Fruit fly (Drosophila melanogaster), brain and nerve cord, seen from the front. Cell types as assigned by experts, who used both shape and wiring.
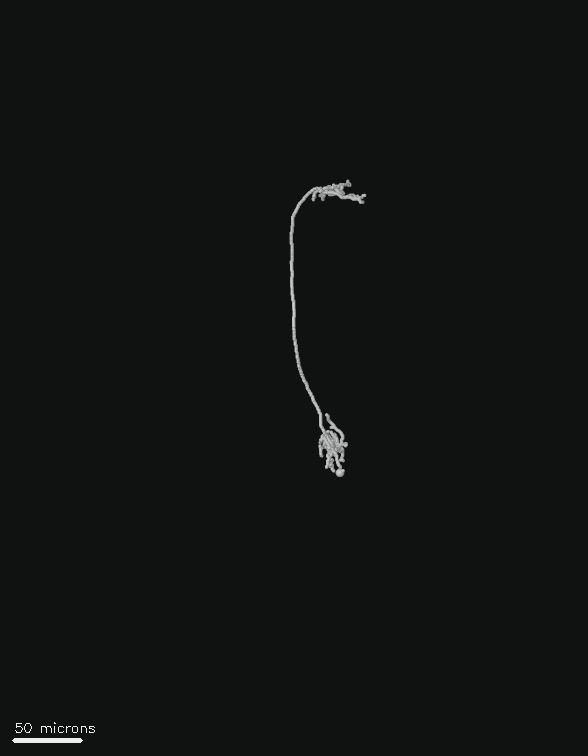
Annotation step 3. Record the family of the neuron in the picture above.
hemilineage FLAa3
